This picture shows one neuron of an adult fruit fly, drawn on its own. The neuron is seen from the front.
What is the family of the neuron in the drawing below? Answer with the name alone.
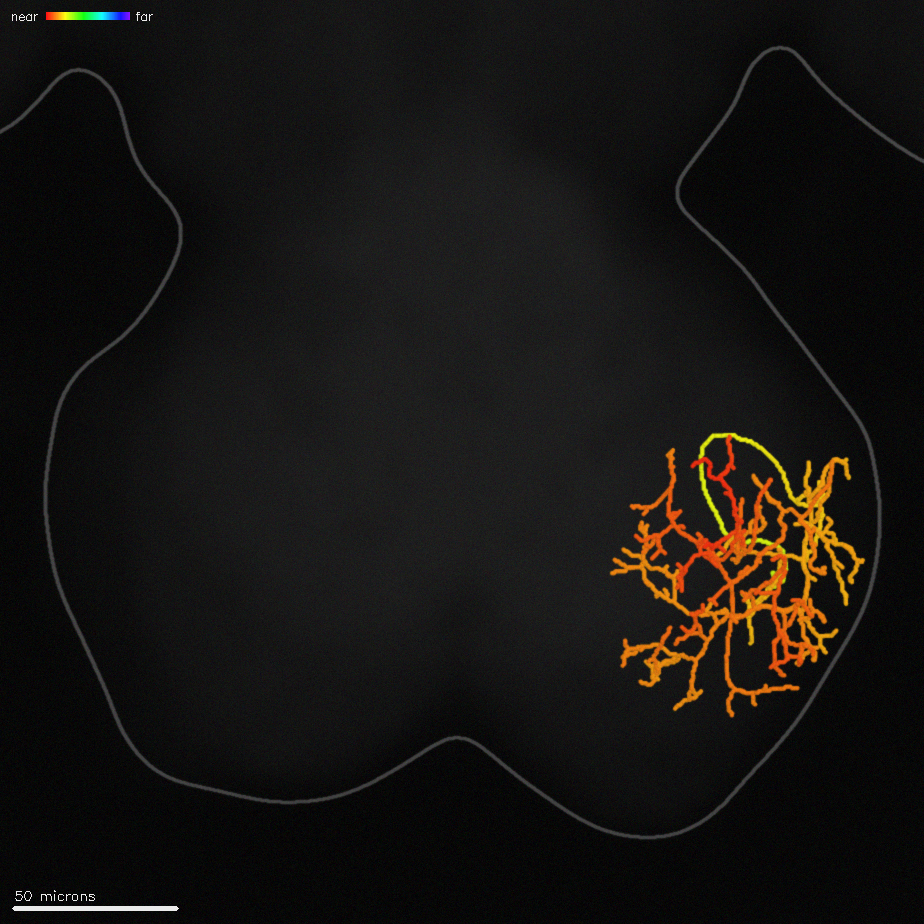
hemilineage 03A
